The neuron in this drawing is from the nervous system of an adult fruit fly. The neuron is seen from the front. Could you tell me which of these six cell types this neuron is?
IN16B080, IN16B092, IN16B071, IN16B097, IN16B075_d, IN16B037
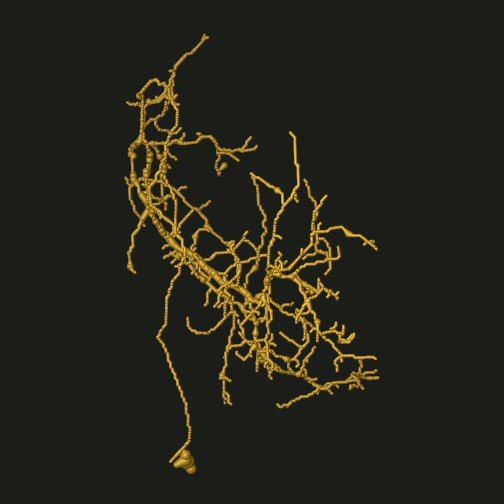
IN16B097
